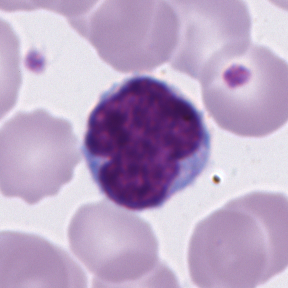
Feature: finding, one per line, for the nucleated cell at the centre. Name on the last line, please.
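Shape: round and smooth outline
Nucleus: a notch cuts into its lower left side
Cytoplasm: only a scant pale blue rim
Granules: none distinct that I can see
Conclusion: typical lymphocyte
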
